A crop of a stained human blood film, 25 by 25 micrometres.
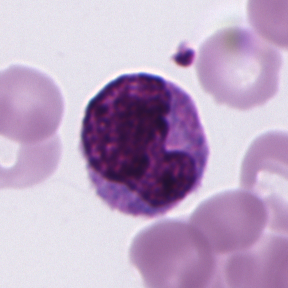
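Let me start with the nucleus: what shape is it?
Kidney-shaped, I'd say, from a deep notch on its right side.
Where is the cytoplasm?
The nucleus fills most of the cell, about 13 by 11 micrometres, so what shows lies mainly below and to the right.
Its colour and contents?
Pale lavender-grey, with fine, faint pinkish-purple granules.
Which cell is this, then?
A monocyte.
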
